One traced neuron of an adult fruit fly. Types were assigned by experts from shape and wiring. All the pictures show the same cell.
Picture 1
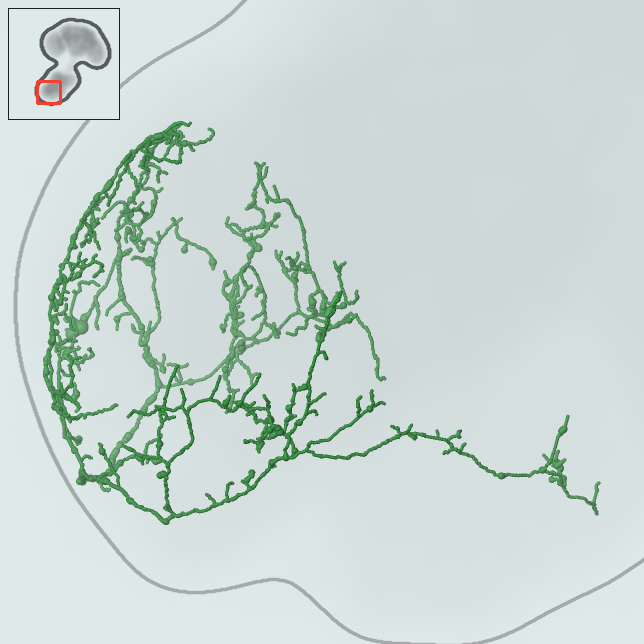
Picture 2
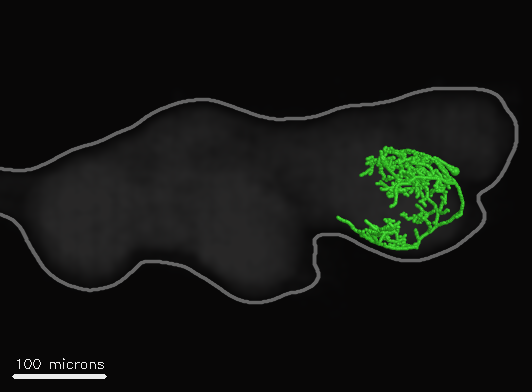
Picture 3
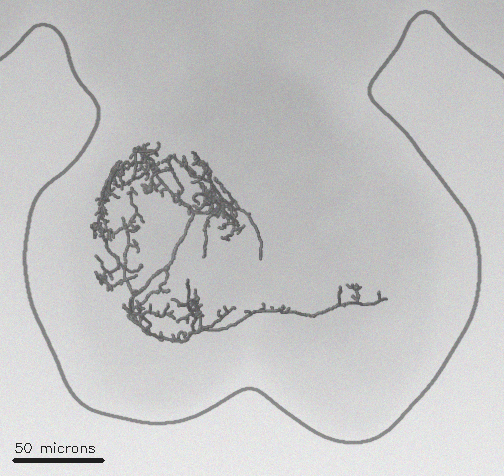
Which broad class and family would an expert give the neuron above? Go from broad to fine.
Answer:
nerve-cord intrinsic neuron; hemilineage 19A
